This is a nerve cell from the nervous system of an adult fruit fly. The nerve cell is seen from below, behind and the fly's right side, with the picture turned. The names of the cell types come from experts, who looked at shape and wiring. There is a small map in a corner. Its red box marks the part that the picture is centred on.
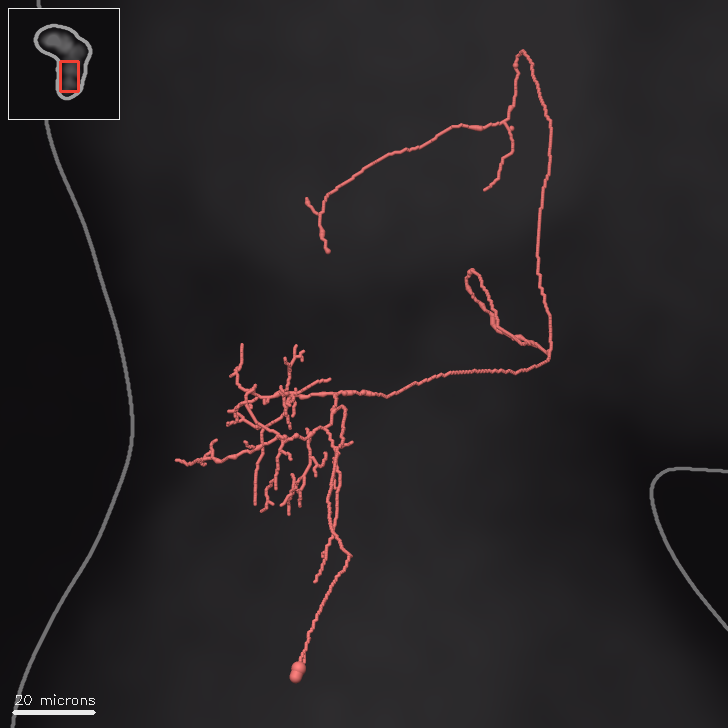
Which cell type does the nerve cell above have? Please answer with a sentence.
The cell type is IN07B098.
